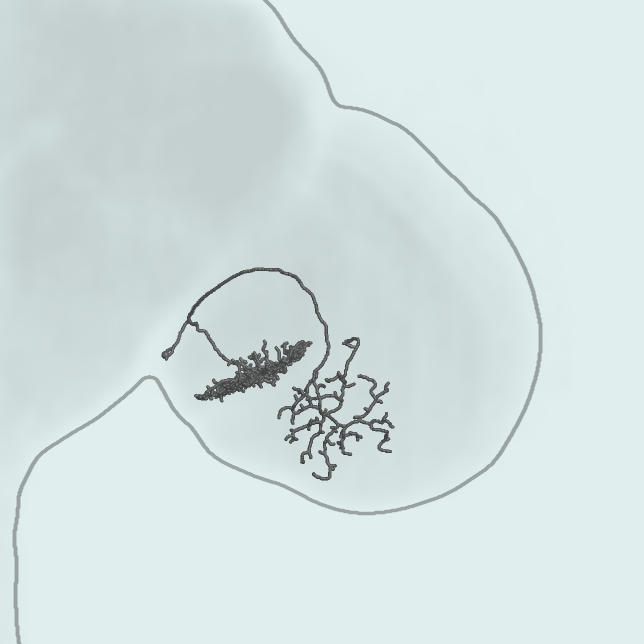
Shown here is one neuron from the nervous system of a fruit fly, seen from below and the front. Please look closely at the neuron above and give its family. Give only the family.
MeLo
